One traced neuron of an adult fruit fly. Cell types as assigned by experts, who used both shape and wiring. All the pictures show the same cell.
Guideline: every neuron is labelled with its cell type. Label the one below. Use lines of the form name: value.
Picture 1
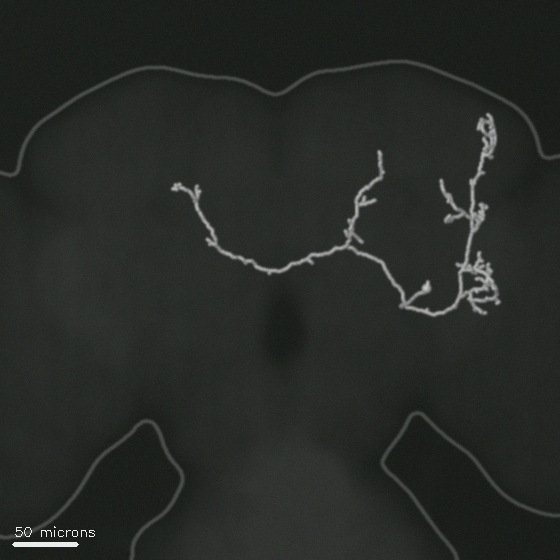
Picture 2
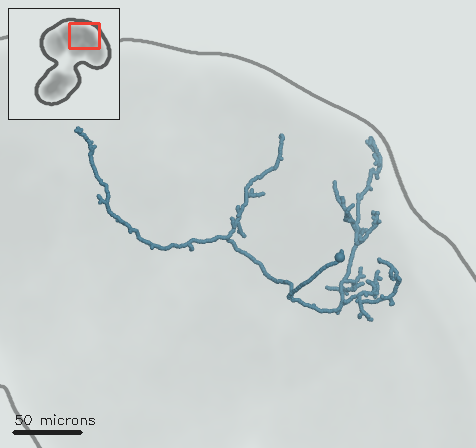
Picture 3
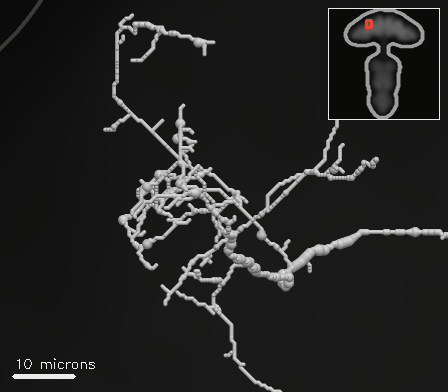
cell type: AVLP255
